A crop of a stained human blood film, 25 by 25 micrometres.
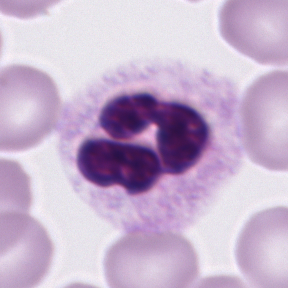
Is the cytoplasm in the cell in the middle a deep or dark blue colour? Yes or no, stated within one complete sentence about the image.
No, its cytoplasm is not strong blue but pink or nearly colourless, with no blue or grey.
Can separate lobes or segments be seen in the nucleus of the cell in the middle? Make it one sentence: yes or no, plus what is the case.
Yes, there are two or more lobes making up the nucleus of the cell.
